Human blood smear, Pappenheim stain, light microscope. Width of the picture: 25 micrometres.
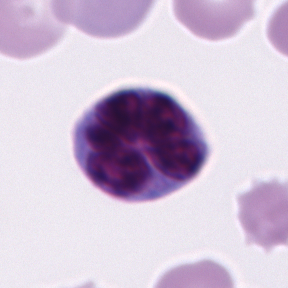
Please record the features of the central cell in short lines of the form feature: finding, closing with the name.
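Edge: smooth, and I see no surface projections
Nucleus: deep folds divide it into several lobe-like parts
Chromatin: dark purple, coarsely clumped
Nucleoli: none that I can make out
Cell: normoblast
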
